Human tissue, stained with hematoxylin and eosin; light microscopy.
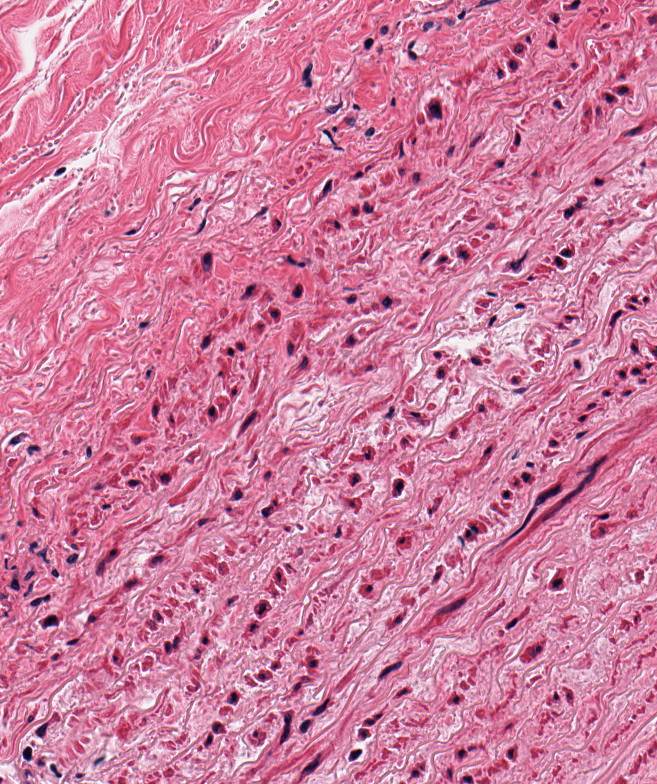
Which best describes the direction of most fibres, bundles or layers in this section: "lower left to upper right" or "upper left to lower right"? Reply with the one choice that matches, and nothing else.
Lower left to upper right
